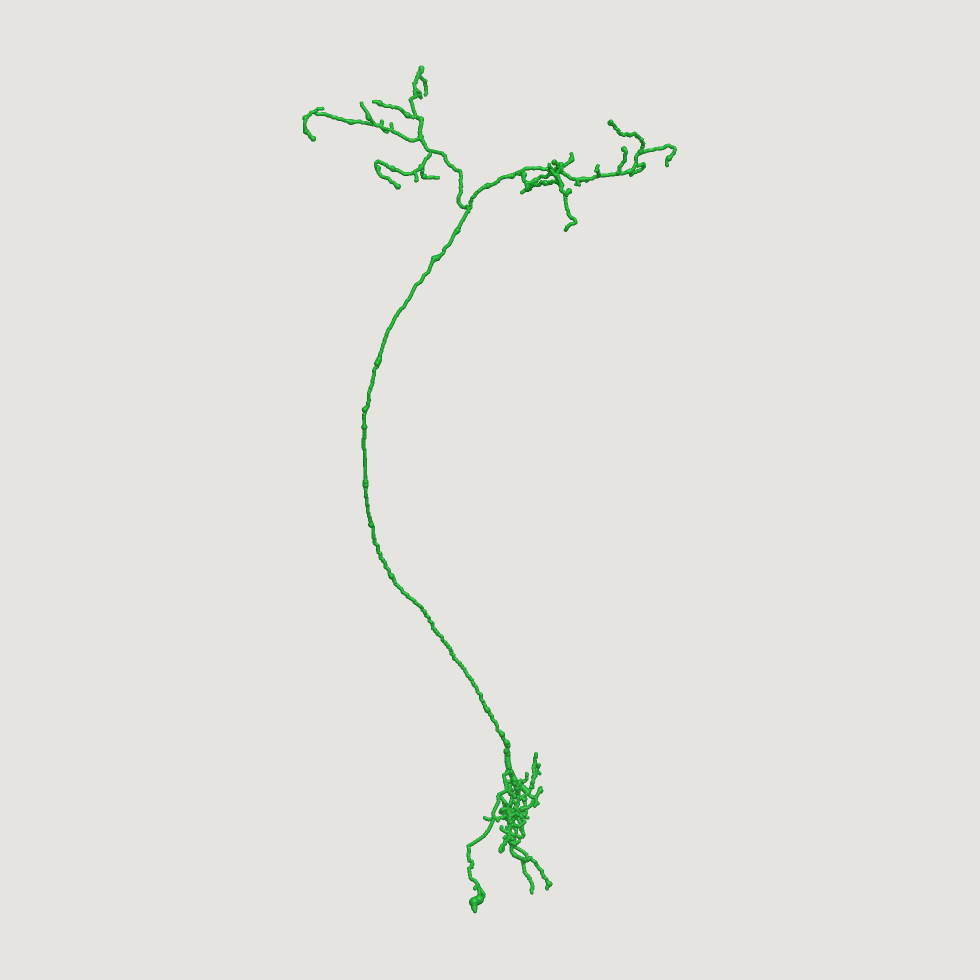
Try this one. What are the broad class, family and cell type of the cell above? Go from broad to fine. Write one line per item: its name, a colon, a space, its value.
broad class: central-brain intrinsic neuron
family: hemilineage FLAa2
cell type: PRW010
